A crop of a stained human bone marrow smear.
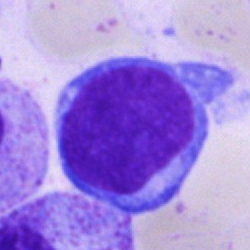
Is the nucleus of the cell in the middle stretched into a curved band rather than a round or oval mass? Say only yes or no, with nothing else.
No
